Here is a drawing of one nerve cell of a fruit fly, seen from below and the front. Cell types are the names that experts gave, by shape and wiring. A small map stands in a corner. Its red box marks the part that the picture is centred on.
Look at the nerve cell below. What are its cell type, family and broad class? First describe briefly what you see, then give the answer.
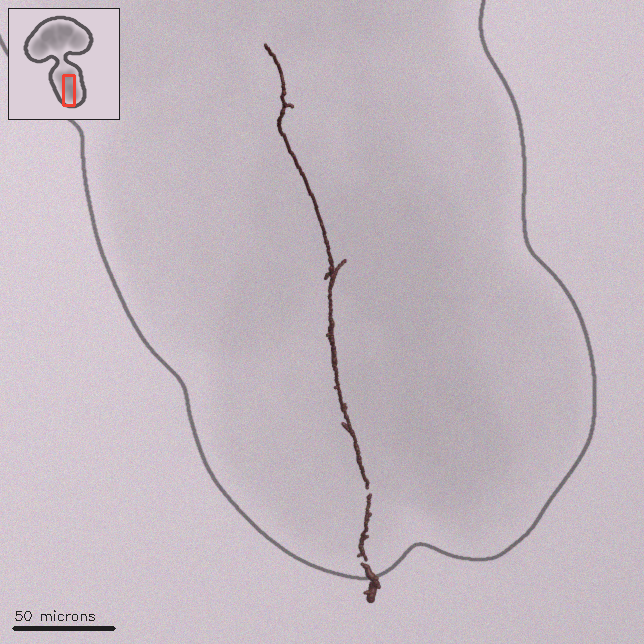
It lies in the nerve cord. By the scale bar it is about 300 microns tall in this view. It is of cell type SNpp55. The name of its family is class mechanosensory proprioceptive. This is a sensory neuron entering the nerve cord.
